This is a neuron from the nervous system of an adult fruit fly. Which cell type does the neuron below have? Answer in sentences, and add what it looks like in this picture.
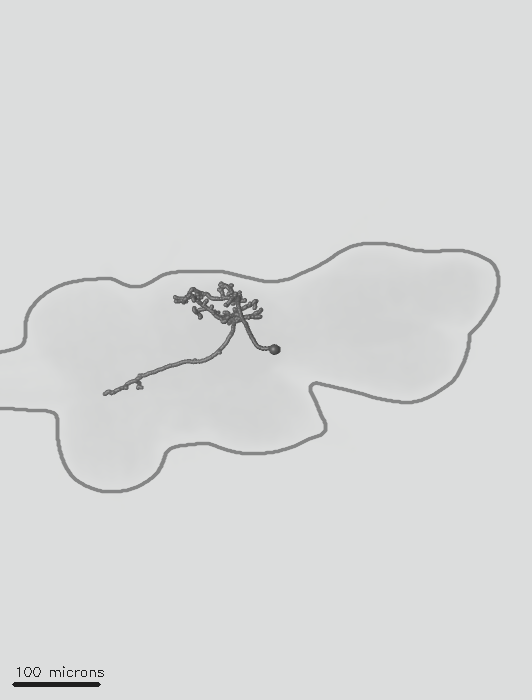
Its cell type is IN06A032. It is a nerve-cord intrinsic neuron. It lies in the nerve cord. The cell body is in the middle of the picture. From left to right in the picture it spans about 200 microns.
